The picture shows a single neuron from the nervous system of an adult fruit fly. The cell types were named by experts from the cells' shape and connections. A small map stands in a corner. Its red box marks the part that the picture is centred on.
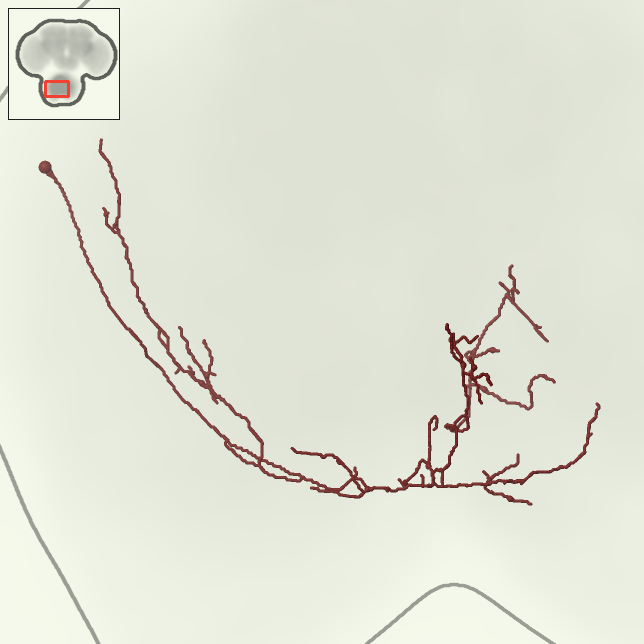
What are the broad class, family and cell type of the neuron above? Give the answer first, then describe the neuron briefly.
It is a nerve-cord intrinsic neuron. The family is hemilineage 09B. Its cell type is IN09B055. Its cell body lies at the upper left of the picture. Dozens of branch ends can be seen.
